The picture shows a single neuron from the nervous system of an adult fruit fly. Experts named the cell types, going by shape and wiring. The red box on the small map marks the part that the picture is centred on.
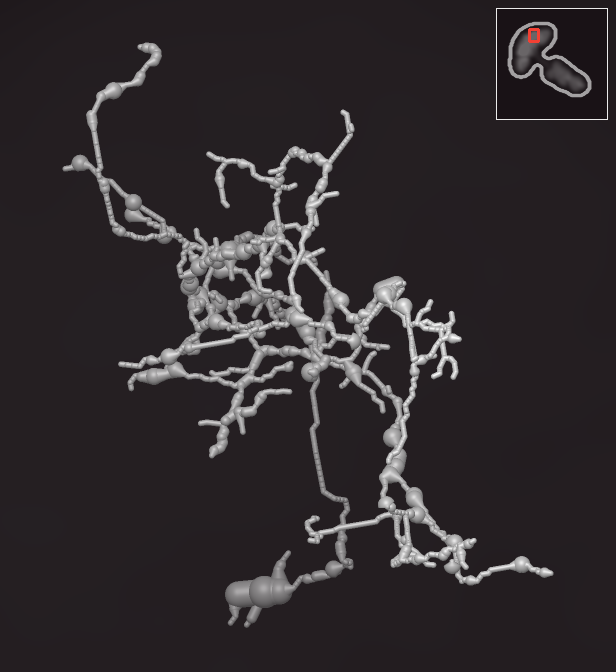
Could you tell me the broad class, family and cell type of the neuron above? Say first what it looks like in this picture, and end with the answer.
It is in the brain and does not reach the nerve cord. The cell body can be seen at the bottom of the picture. The picture shows dozens of branch ends. It is a central-brain intrinsic neuron. The family is hemilineage SLPpm1. It is of cell type SLP289.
